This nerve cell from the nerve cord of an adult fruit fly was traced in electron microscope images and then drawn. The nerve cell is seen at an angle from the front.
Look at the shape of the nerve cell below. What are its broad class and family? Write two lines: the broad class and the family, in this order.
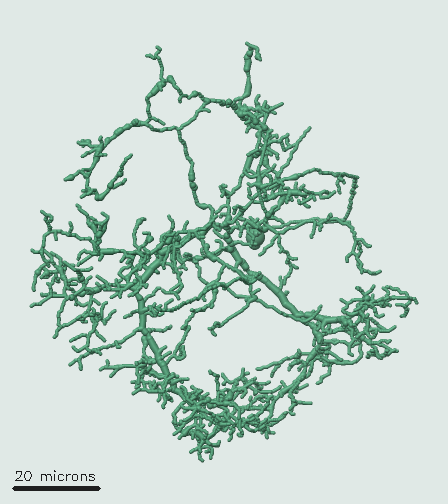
nerve-cord intrinsic neuron
hemilineage 20A.22A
